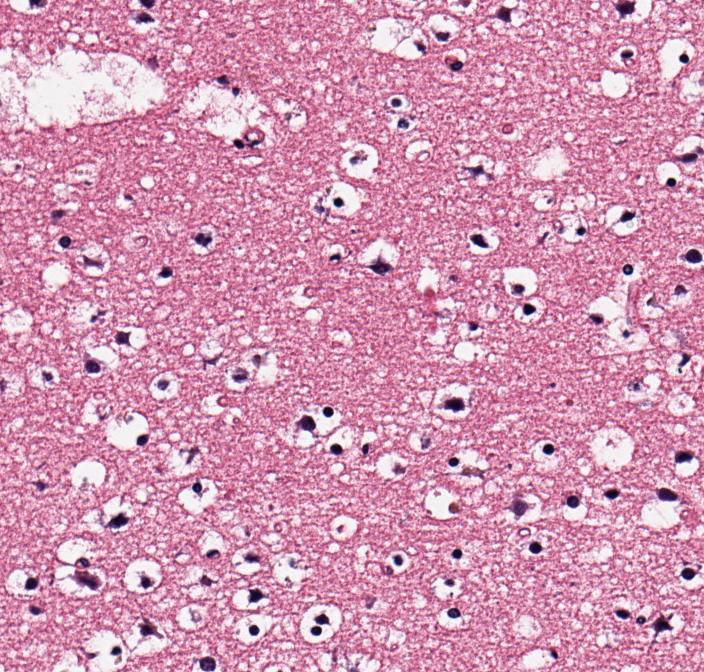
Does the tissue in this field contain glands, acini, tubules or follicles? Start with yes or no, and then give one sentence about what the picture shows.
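No. No epithelium or glands are seen anywhere in the field.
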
